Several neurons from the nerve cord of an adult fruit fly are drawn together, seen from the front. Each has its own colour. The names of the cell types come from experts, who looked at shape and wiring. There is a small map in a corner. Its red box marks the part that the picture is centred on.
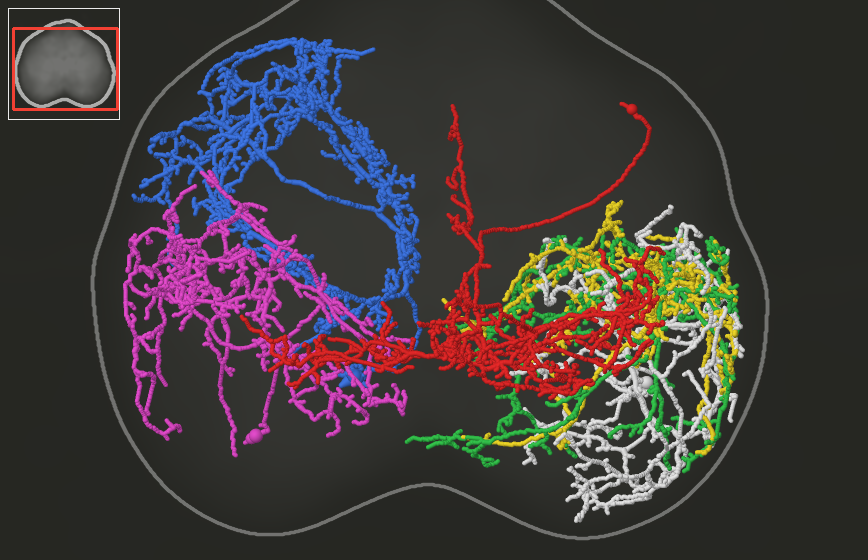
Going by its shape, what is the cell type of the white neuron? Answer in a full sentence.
The cell type is IN03A060.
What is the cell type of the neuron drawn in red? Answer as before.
The cell type is IN11A016.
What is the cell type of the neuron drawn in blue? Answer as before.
The cell type is IN04B007.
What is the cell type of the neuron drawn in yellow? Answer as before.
The cell type is IN03A032.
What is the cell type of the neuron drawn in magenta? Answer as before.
The cell type is IN03A044.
